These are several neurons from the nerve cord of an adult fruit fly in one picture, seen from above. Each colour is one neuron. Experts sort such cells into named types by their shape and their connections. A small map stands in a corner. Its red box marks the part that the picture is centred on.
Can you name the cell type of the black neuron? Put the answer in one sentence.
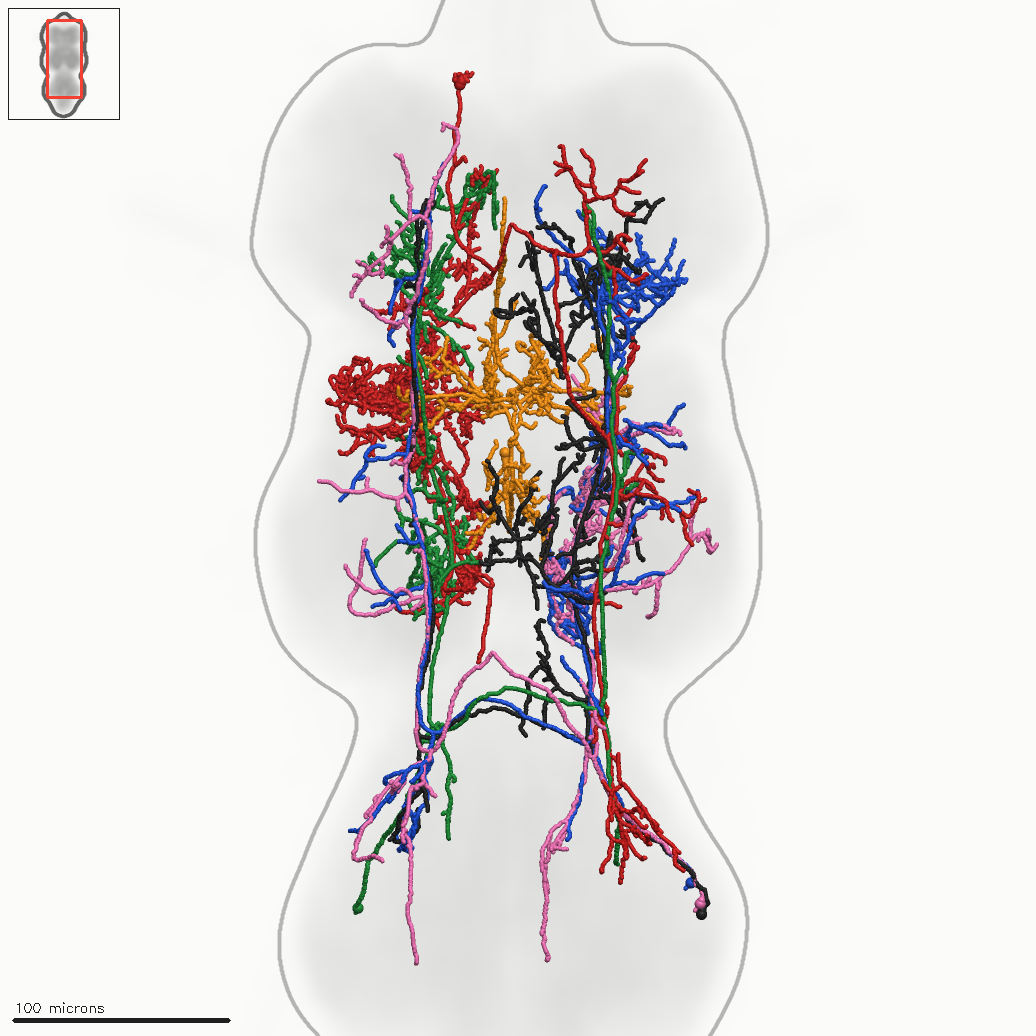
The cell type is IN08B063.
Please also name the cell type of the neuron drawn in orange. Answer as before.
The cell type is IN00A051.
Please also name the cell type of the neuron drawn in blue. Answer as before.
The cell type is IN08B029.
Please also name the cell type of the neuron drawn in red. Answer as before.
The cell type is IN07B012.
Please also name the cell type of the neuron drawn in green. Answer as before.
The cell type is IN08B055.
